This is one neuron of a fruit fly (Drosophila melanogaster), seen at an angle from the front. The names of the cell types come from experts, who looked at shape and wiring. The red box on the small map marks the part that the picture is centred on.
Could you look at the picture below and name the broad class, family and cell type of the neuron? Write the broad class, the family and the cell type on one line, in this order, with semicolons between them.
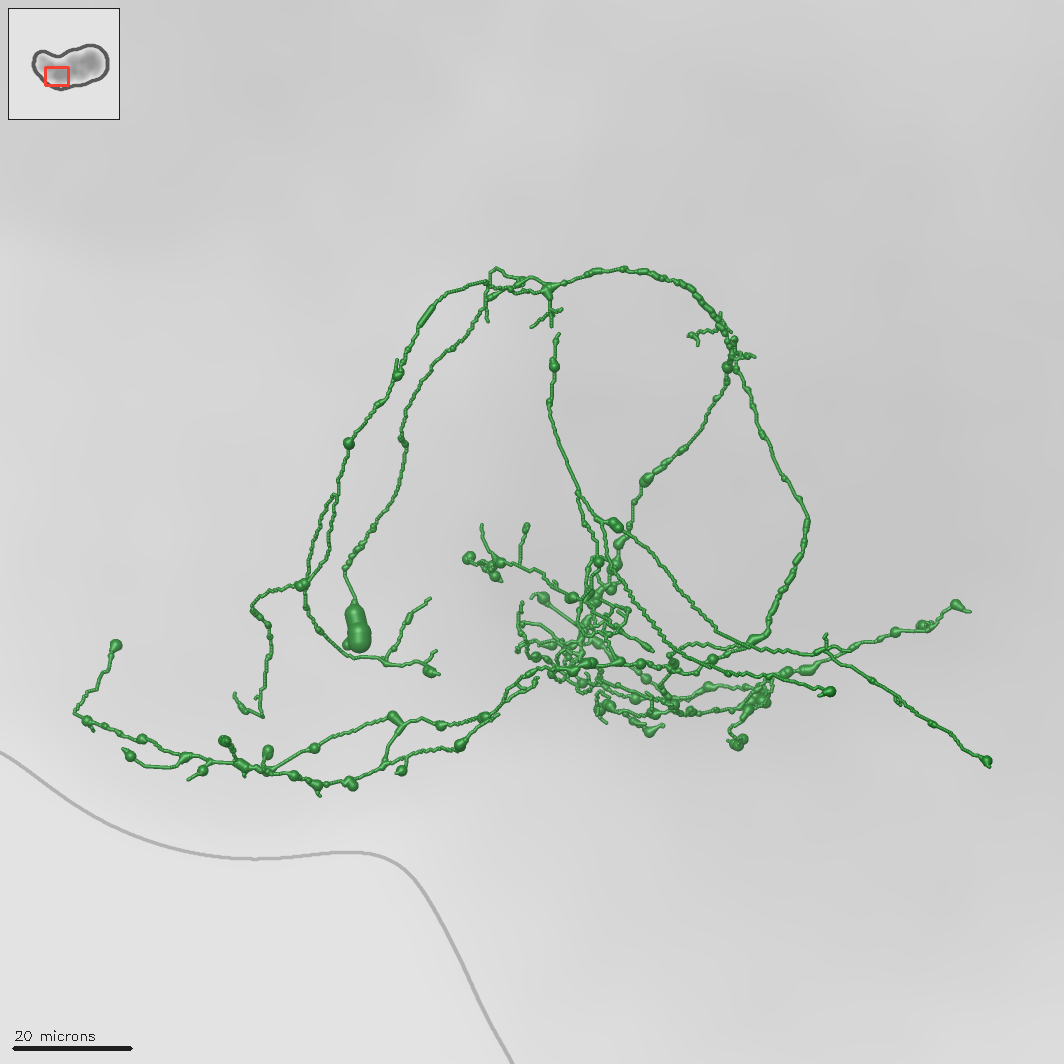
nerve-cord intrinsic neuron; hemilineage 12B; IN12B029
